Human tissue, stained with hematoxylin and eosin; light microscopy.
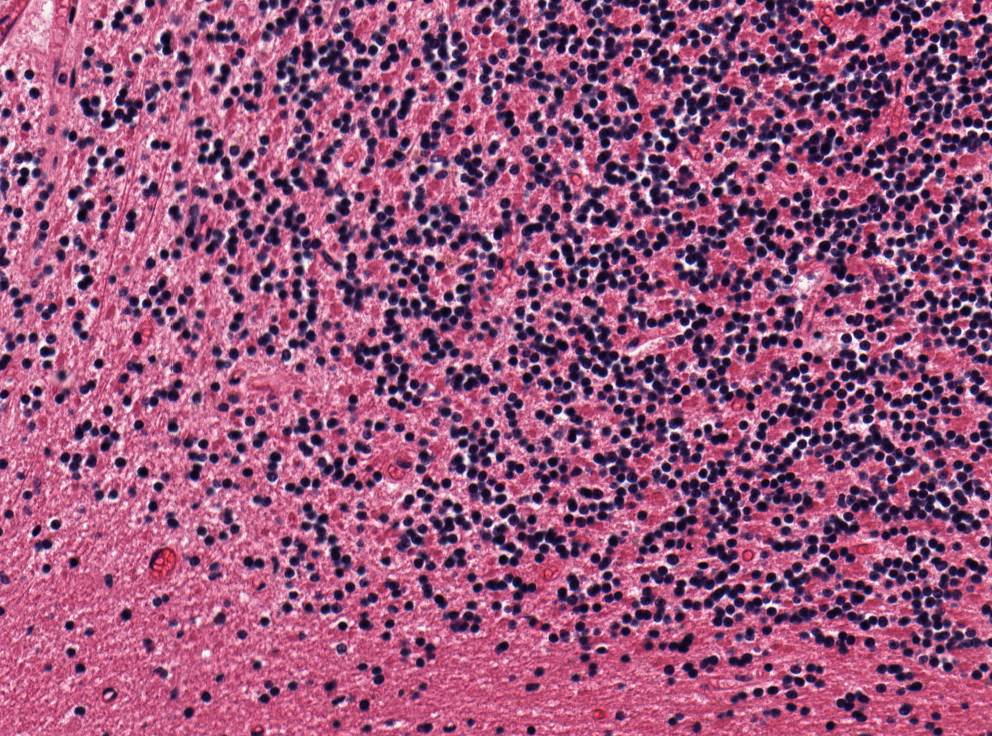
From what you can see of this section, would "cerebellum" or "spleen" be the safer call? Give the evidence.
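It's cerebellum. Small, round, uniformly dark nuclei with almost no visible cytoplasm are packed over most of the field, most crowded toward the upper right. Small irregular islands of pink, finely granular material lie between their clusters. In the upper left, faint pink fibre streaks run obliquely among them.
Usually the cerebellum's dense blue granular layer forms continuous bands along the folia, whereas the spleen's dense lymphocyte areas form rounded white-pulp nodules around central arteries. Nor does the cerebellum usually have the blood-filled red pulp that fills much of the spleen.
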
